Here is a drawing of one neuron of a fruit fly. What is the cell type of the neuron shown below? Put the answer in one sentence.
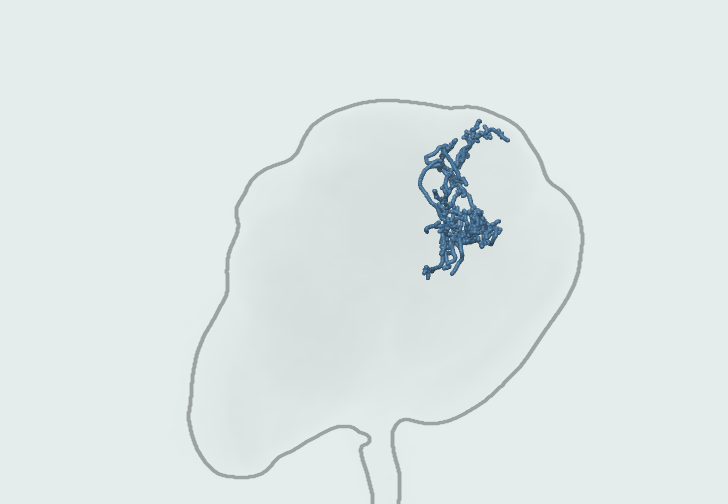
The cell type is PLP052.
